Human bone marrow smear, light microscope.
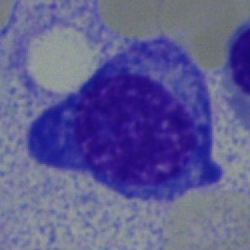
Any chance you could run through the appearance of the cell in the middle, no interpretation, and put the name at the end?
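Blunt bulges of cytoplasm make the outline irregular. At the lower right, a small tongue-like cytoplasmic projection sticks out. The cytoplasm is widest on the left side of the nucleus. No distinct granules are seen. This cell is a plasma cell.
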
